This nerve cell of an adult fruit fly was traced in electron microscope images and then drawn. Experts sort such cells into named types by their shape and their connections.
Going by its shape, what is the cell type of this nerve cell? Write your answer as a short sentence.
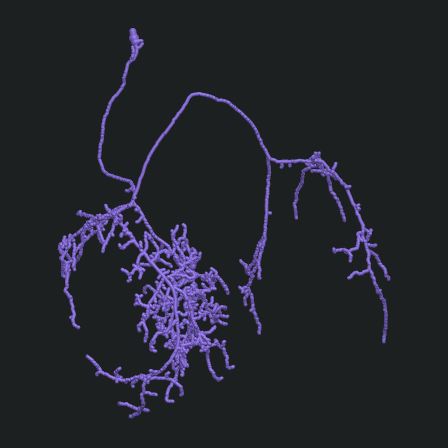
The cell type is IN19B035.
